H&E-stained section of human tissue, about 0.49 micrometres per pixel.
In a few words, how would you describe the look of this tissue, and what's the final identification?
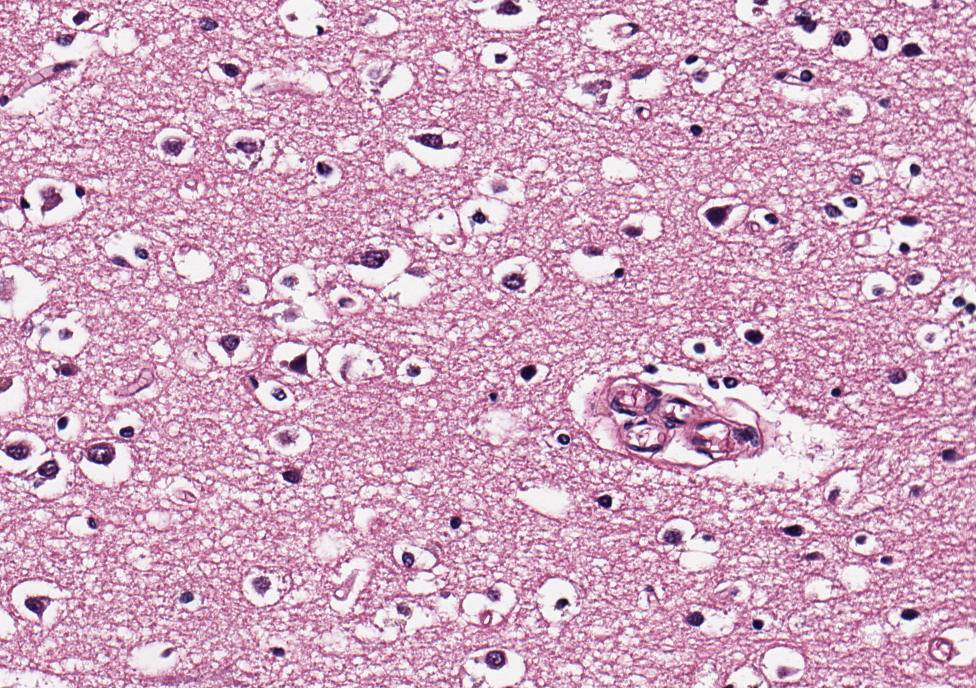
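Arrangement: cells lie singly, scattered fairly evenly across the field, forming no organized units. Background: a pink, finely fibrillary and finely vacuolated neuropil fills the space between cells. Nuclei: many small cells have round, dark, uniformly stained nuclei without visible cytoplasm. Blood vessel: small, pink-walled, just right of centre, in a clear space. Tissue: cerebral cortex.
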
